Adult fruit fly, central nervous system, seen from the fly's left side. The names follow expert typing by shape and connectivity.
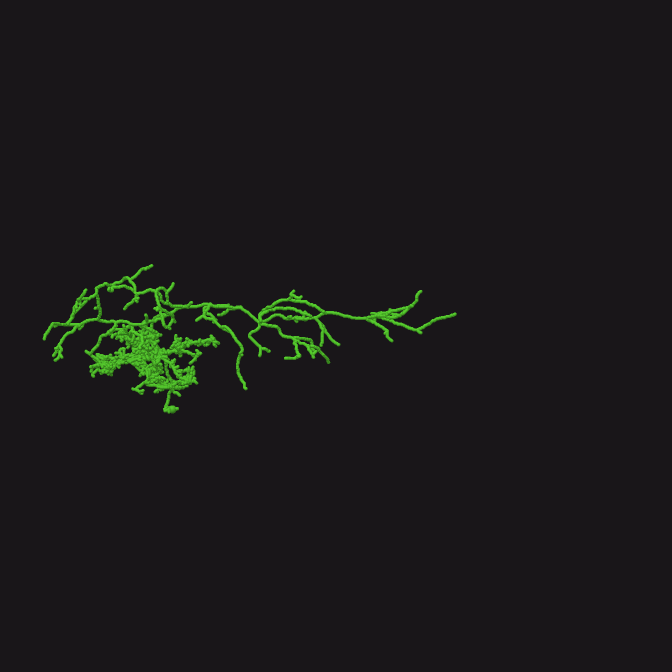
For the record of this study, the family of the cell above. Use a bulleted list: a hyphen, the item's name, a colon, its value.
- family: hemilineage 06B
